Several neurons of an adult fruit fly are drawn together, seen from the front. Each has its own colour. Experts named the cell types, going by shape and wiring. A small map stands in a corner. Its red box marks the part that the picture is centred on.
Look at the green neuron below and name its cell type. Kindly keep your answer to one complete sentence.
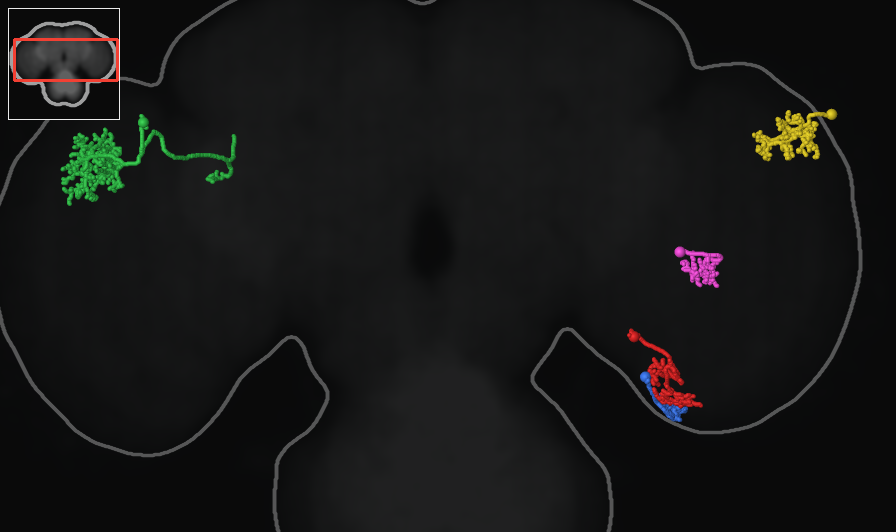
The type assigned to this neuron is MeLo1.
